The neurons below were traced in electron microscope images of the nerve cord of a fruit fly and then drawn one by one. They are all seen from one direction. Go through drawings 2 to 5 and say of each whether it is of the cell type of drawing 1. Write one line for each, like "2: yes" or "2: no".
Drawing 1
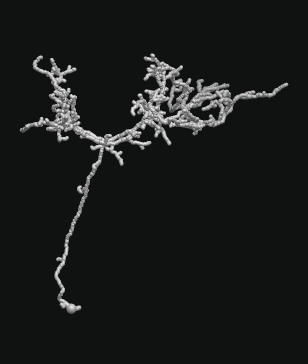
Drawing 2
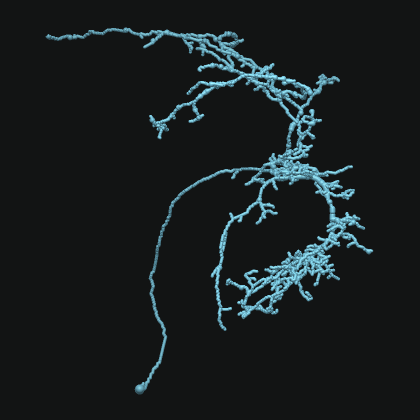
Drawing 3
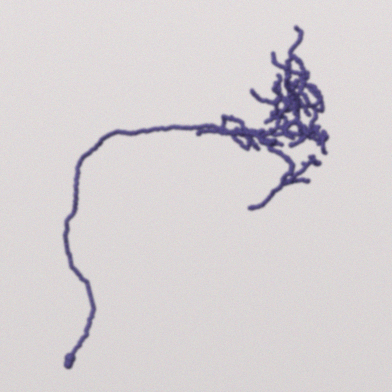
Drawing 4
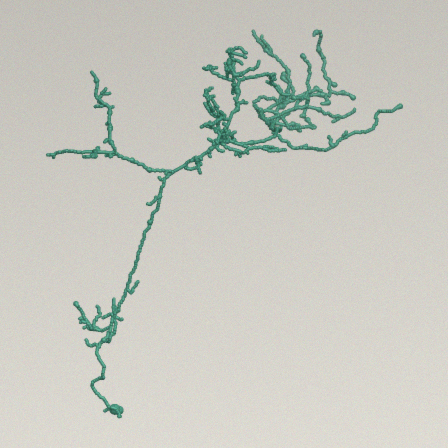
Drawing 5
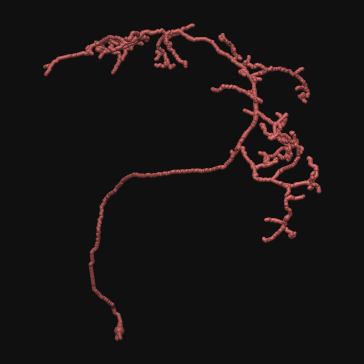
2: no
3: no
4: yes
5: no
